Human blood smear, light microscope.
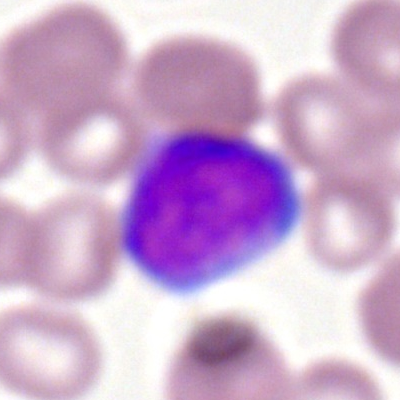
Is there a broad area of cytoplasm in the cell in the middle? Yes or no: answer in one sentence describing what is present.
No, the cytoplasm of this cell is scant, not abundant.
